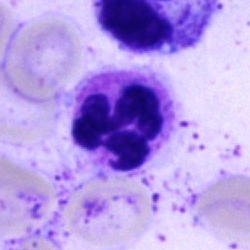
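Segmented neutrophil in a stained bone marrow smear, the central cell having a round, smooth outline. Its chromatin is dark purple and densely clumped, and no nucleoli are visible in the nucleus.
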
